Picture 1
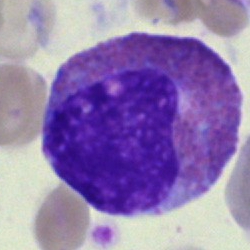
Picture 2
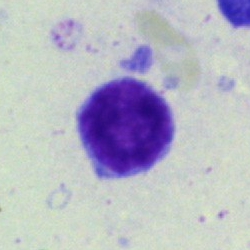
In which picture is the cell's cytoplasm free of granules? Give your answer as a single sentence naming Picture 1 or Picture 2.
Picture 2 shows a cell whose cytoplasm has no visible granules.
